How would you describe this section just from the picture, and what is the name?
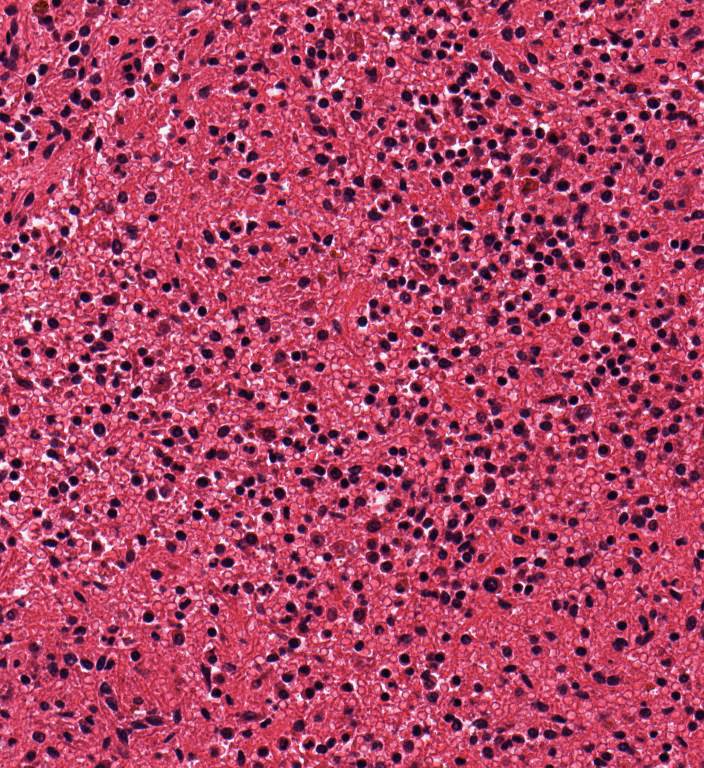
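Diffuse, evenly spread cell sheet across the whole field; no glands, follicles or epithelium. Nucleated cells mostly lymphocytes: small round dark nuclei, scant cytoplasm. Few small golden-brown pigment deposits scattered throughout, some upper right. No thick-walled vessel with muscular wall seen. Tissue is spleen.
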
